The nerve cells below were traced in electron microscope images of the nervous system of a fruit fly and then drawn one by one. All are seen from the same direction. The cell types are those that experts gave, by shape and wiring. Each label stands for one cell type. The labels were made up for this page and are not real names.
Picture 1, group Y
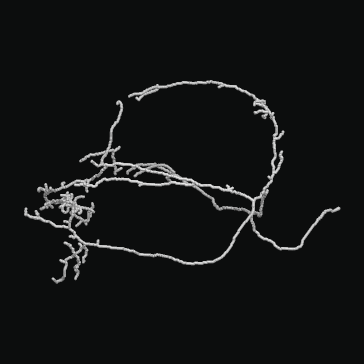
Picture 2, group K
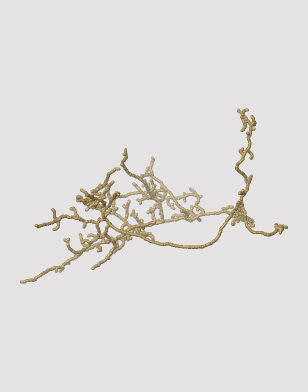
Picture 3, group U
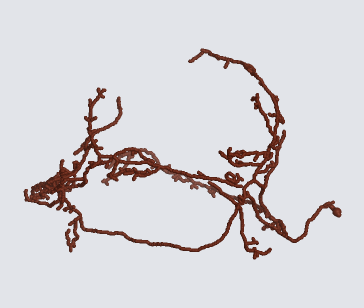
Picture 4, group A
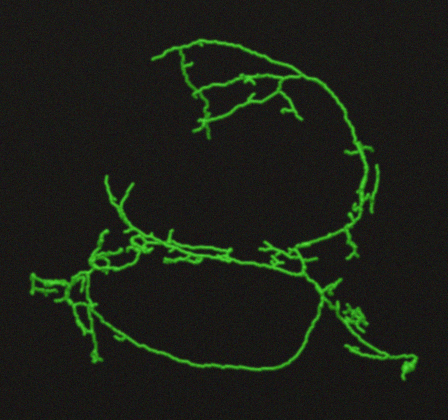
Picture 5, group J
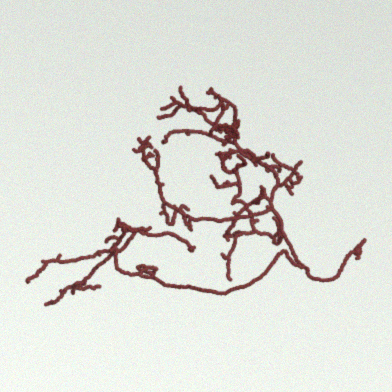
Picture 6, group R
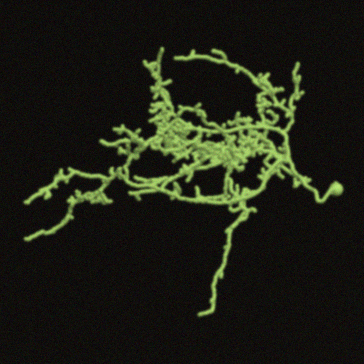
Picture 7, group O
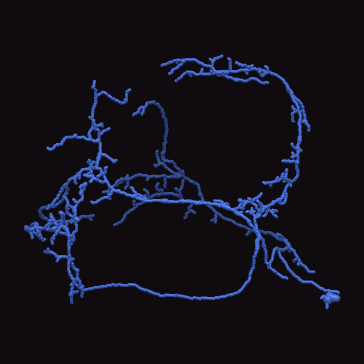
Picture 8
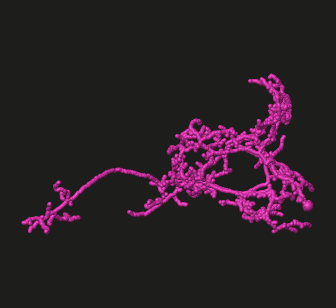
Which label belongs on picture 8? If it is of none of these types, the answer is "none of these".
none of these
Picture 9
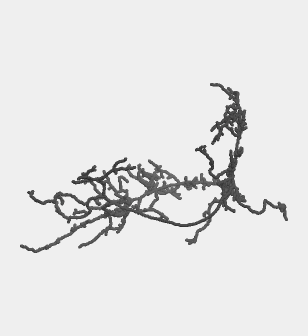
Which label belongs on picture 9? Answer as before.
group K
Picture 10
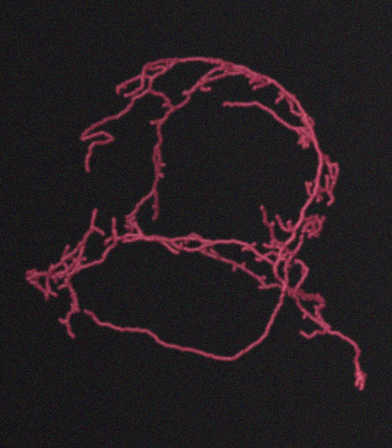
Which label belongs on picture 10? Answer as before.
group A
